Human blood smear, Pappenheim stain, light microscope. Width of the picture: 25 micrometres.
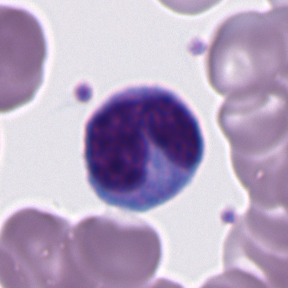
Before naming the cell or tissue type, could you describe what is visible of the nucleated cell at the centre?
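The cell is about 11 micrometres across, and its nucleus fills about 70% of the cell's area. A notch cuts into the nucleus from the lower right, and a paler patch of cytoplasm fills that notch. The chromatin is dark purple and coarsely clumped. The cytoplasm forms its widest rim along the lower edge of the cell. It is a monocyte.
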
